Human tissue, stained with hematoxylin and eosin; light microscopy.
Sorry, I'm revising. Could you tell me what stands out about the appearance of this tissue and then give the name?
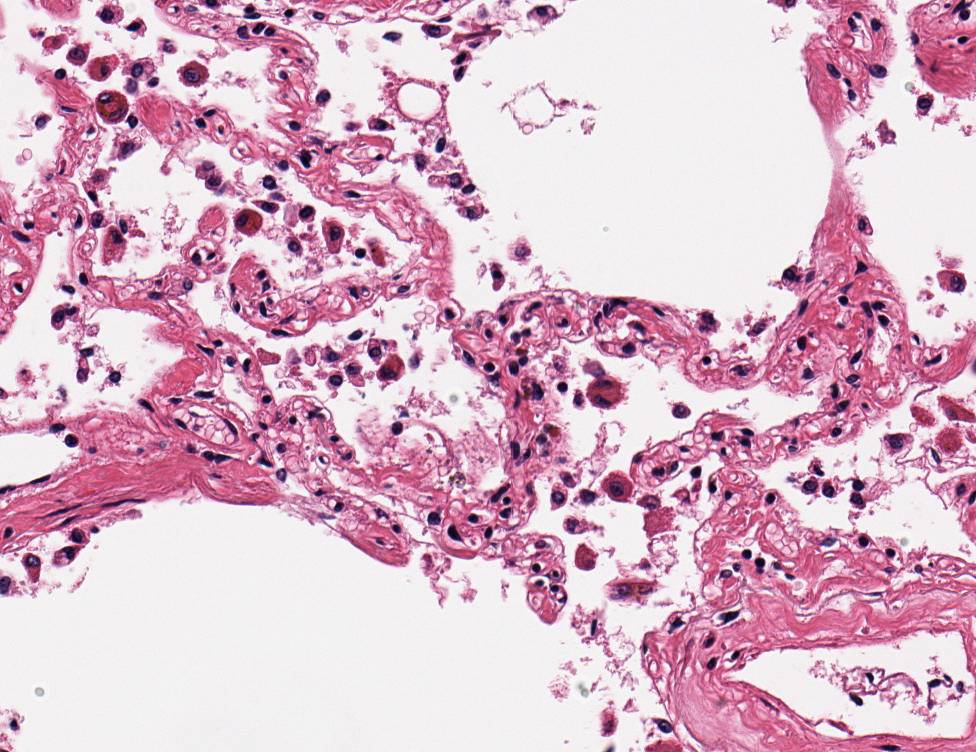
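Here thin branching pink septa outline irregular open spaces, the largest empty ones at upper right and lower left. In the central septa you'll see many small clear bubbly vacuoles among the cells. Nuclei in the septa are small, dark and oval to elongated. There are no glands anywhere. It's lung.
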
